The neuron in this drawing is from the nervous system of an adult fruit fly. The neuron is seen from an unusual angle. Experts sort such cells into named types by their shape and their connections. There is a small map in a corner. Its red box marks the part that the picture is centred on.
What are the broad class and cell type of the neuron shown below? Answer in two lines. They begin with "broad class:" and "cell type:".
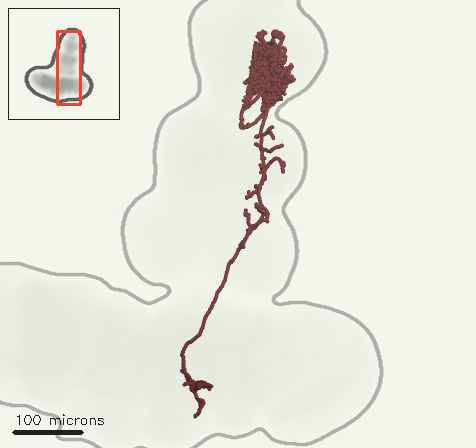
broad class: ascending neuron
cell type: ANXXX037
